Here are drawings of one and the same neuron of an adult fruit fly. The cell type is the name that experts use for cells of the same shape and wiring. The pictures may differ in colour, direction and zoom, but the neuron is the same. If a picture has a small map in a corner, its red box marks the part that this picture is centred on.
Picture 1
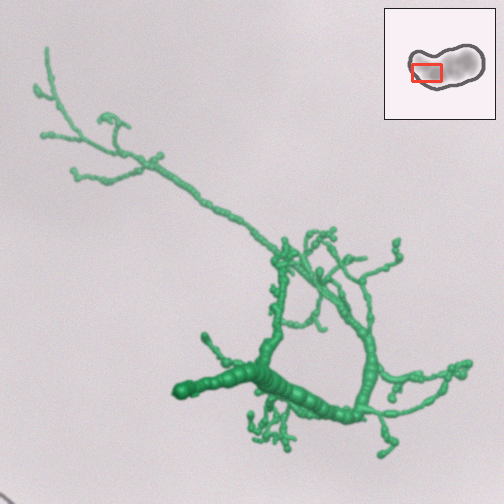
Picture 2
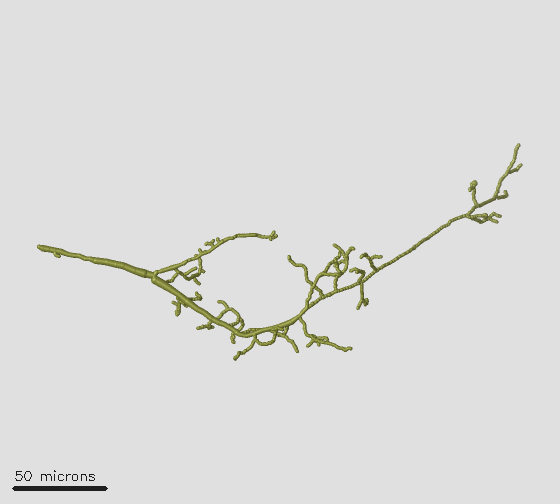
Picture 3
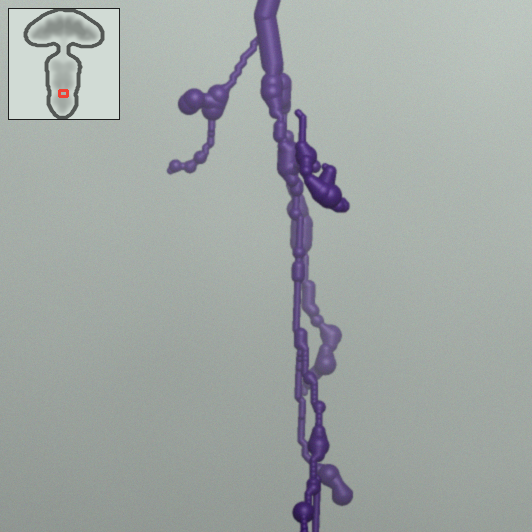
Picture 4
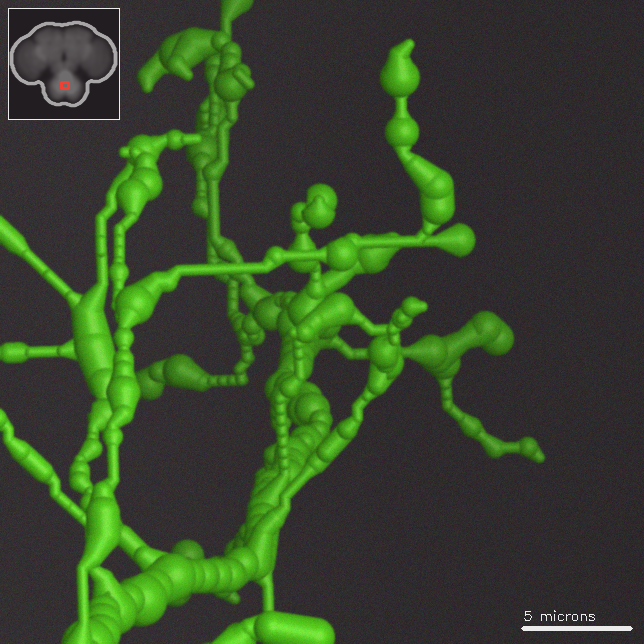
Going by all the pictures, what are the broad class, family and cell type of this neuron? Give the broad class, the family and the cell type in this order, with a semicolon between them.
sensory neuron entering the nerve cord; class mechanosensory proprioceptive; SNpp30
